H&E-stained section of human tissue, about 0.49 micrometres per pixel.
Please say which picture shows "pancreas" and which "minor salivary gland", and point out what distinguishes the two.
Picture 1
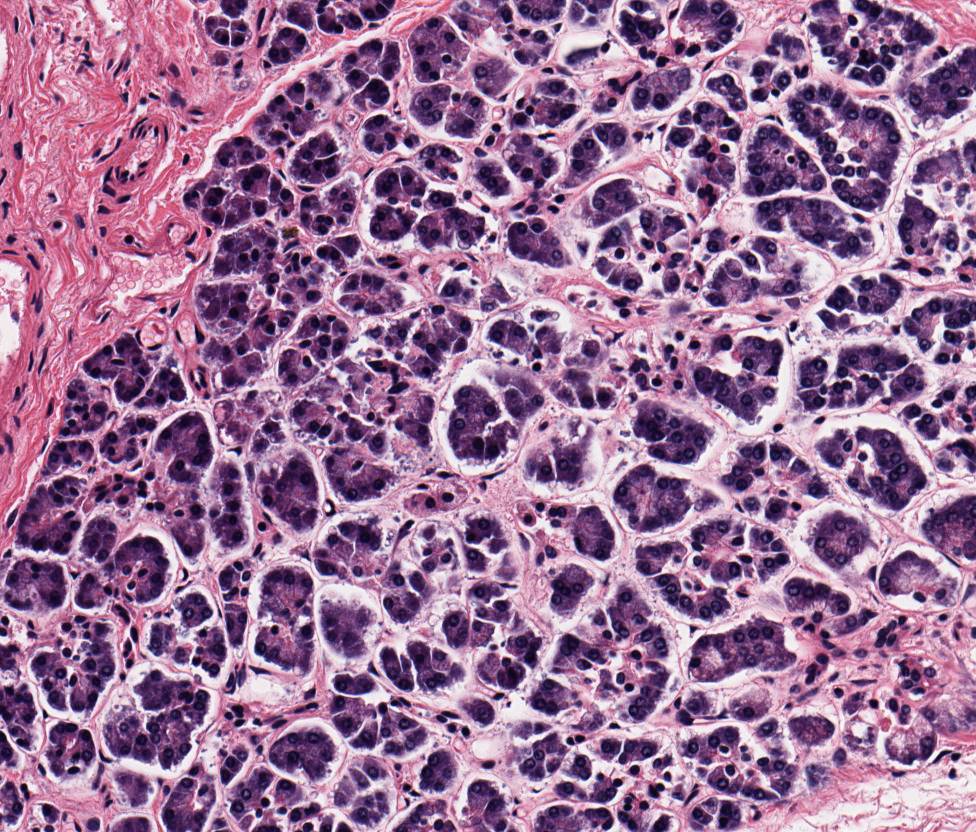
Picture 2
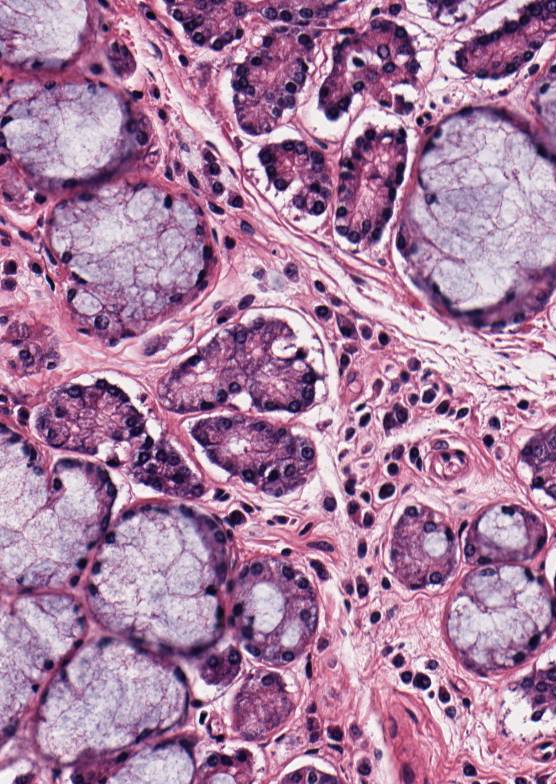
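The pancreas is picture 1, and the minor salivary gland is picture 2. In the pancreas, closely packed acini fill nearly the whole field apart from the upper left corner. Their nuclei are round and dark, and in many acini the cytoplasm toward the centre is paler and more granular than at the periphery. Thin pink strands of connective tissue with scattered small dark nuclei separate the acini. The minor salivary gland has mucous acini with pale, foamy, greyish-blue cytoplasm and flattened nuclei pressed against the base of each acinus. Its serous acini have granular, purple-staining cytoplasm and round nuclei lying toward the base of the cell.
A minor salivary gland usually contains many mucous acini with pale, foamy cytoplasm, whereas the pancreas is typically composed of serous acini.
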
